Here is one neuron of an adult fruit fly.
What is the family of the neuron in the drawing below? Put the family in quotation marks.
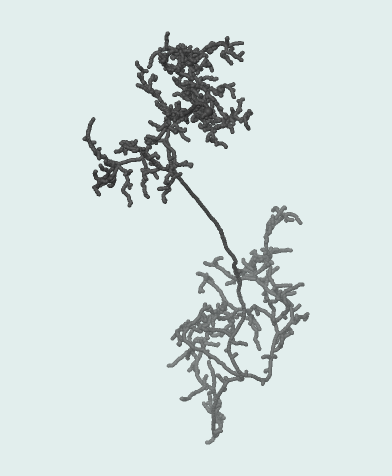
"hemilineage 27X"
